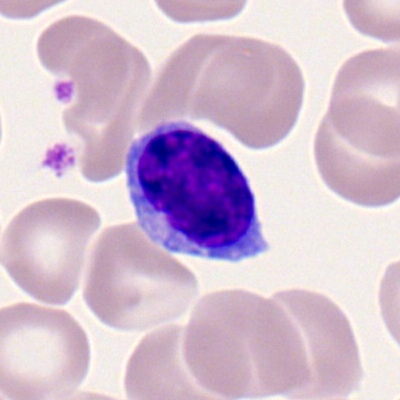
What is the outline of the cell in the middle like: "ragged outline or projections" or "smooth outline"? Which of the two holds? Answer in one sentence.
The cell is bounded by a rough outline.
